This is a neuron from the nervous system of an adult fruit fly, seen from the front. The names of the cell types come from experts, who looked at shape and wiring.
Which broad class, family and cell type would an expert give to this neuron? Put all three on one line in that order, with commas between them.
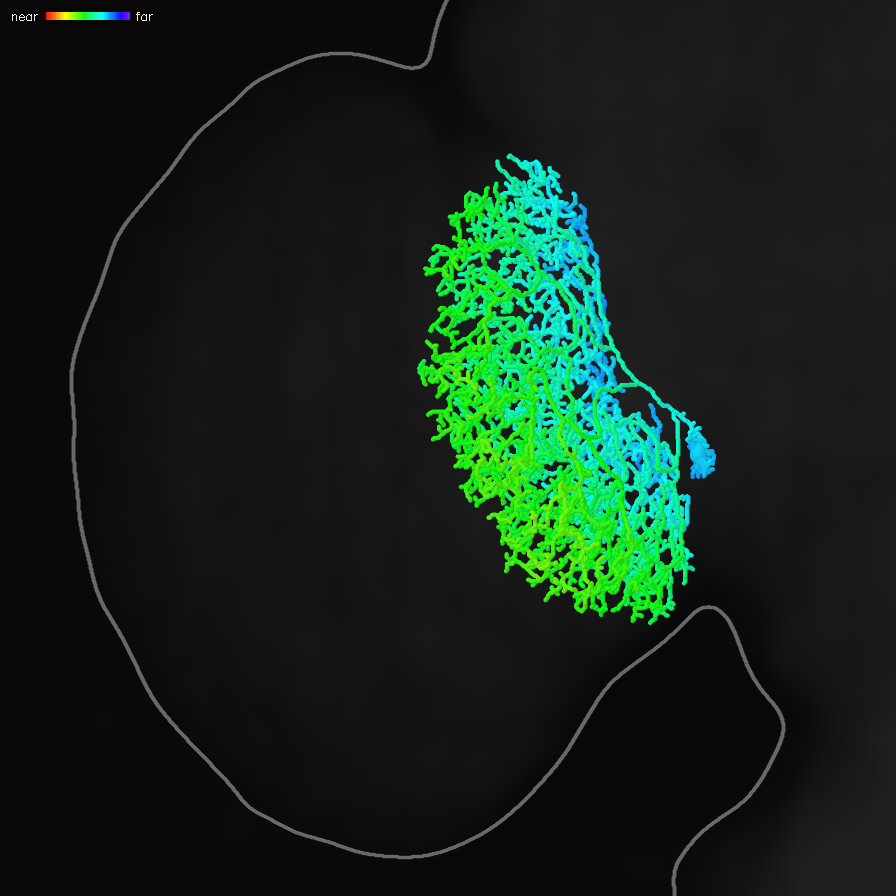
optic-lobe intrinsic neuron, Li, Li16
